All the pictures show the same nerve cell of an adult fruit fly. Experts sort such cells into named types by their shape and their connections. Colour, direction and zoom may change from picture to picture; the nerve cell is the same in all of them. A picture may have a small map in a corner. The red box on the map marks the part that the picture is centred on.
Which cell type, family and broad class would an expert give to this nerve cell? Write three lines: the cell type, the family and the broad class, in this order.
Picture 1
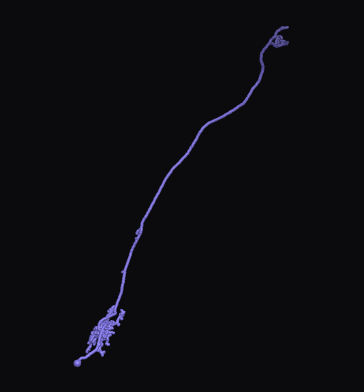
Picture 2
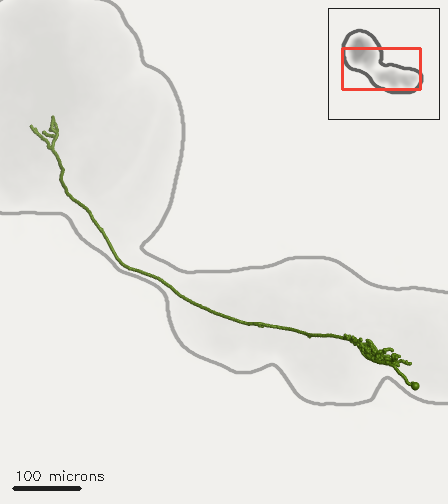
AN10B029
hemilineage 10B
ascending neuron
